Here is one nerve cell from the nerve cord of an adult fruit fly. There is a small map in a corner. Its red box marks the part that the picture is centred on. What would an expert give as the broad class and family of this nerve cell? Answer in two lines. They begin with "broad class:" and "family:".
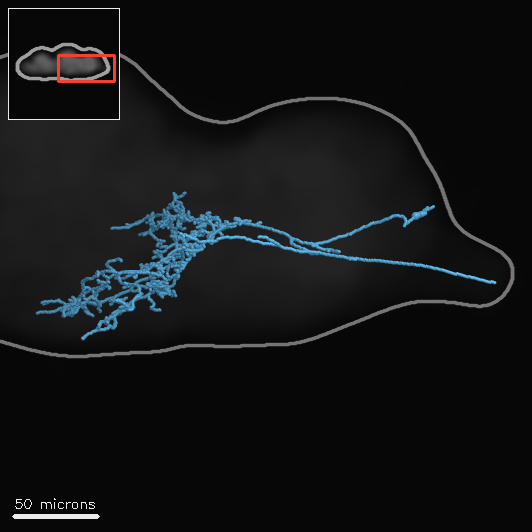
broad class: ascending neuron
family: hemilineage 08B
